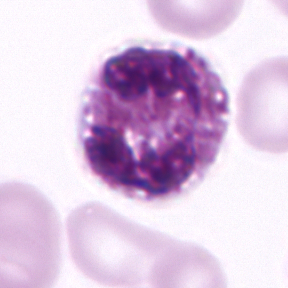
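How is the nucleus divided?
Into at least two dark lobes, one along the top and one at the lower left.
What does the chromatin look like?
Dense, dark purple and clumped.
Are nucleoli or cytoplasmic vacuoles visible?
Neither: no nucleoli can be seen in the nucleus, and no clear vacuoles are seen in the cytoplasm.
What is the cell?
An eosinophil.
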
